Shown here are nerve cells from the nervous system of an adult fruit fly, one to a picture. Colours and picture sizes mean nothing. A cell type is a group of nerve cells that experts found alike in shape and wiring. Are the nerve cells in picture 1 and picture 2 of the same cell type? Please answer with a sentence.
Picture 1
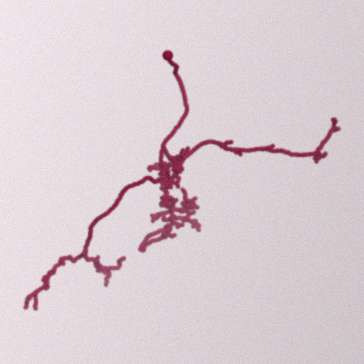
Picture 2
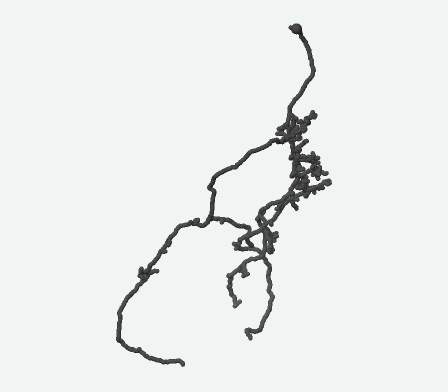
They are of the same cell type.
